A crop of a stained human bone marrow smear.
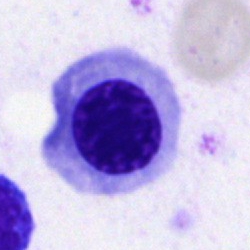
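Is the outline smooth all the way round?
No, a notch indents its left side.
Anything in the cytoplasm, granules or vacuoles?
Neither; it shows no granules and contains no vacuoles.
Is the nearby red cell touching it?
No, it lies near the upper right without touching.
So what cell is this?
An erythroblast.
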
